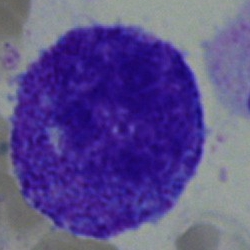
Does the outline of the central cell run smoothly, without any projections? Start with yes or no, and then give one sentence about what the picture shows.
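No. The cell is round with a slightly ragged, fuzzy border.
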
